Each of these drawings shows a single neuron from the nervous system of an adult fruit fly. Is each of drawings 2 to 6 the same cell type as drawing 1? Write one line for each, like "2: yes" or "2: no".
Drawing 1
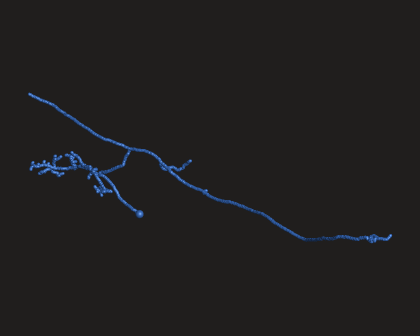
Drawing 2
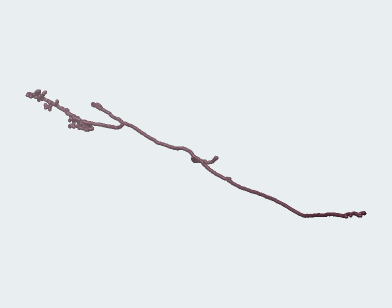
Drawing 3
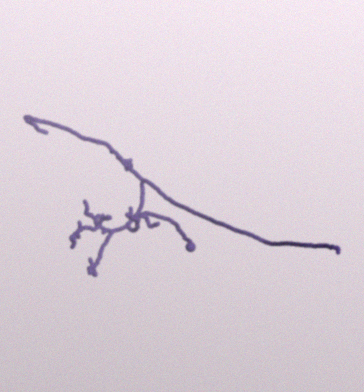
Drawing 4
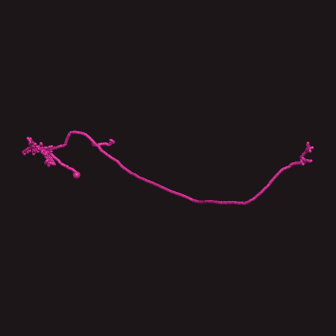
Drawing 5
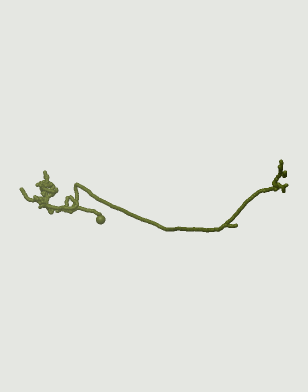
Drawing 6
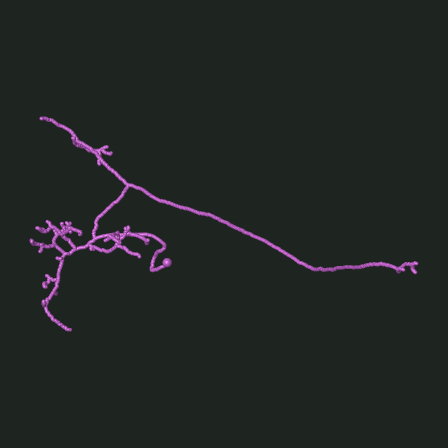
2: yes
3: no
4: no
5: no
6: no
